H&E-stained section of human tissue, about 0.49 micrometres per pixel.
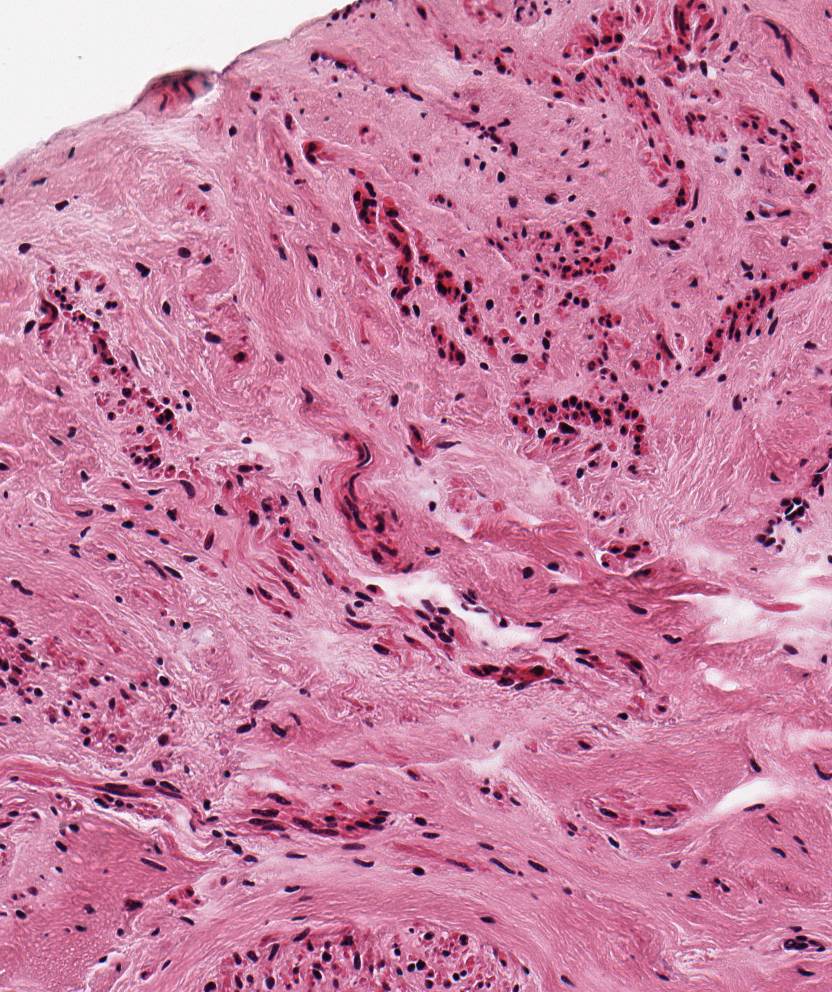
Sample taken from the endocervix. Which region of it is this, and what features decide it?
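What I see here is dense connective tissue. It is fibrous, with narrow white clefts between the bundles in the middle and right, and I find no glands or fat cells anywhere. Through it lie many small, irregular, elongated clusters of crowded dark nuclei.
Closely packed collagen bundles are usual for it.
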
